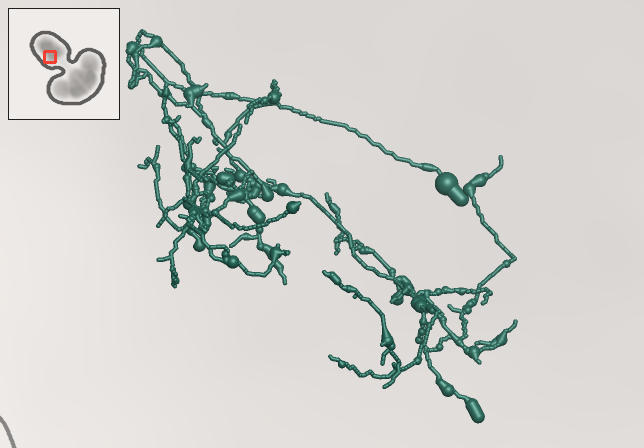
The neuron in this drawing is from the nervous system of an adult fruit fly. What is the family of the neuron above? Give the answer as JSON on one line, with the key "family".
{"family": "hemilineage 11B"}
